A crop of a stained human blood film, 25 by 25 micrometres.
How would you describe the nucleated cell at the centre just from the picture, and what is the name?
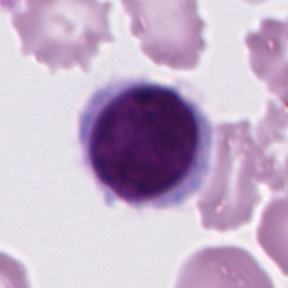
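First, the cytoplasm is pale blue and contains no granules. Second, its edge is slightly ragged on the left side. Third, no nucleoli are visible in the nucleus. This is a hairy cell.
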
